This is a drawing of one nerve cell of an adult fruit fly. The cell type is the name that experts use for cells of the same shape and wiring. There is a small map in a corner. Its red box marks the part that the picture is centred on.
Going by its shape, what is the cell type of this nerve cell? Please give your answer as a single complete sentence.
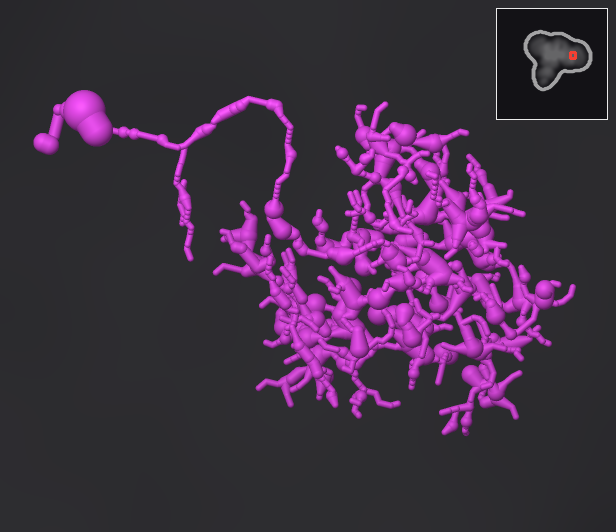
The cell type held by this nerve cell is LPi43.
